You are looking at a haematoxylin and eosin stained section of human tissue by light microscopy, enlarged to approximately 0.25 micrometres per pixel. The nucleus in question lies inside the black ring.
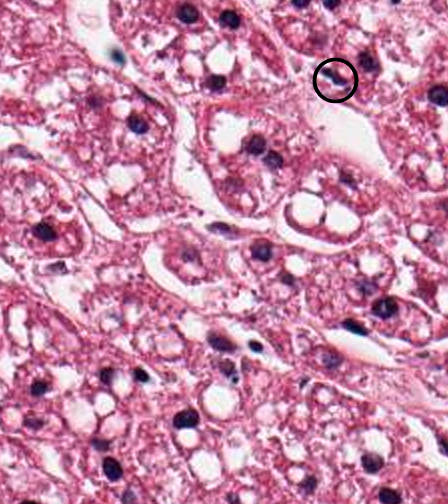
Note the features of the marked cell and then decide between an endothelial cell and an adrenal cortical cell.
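The nucleus is elongated and flattened, lying lengthwise along a narrow line. The nucleus is densely and fairly evenly dark-stained. Almost no cytoplasm can be made out around the nucleus. The cell lies along the edge of a pale, empty lumen, with cells with pink, vacuolated cytoplasm on its other side. The marked nucleus belongs to an endothelial cell.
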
